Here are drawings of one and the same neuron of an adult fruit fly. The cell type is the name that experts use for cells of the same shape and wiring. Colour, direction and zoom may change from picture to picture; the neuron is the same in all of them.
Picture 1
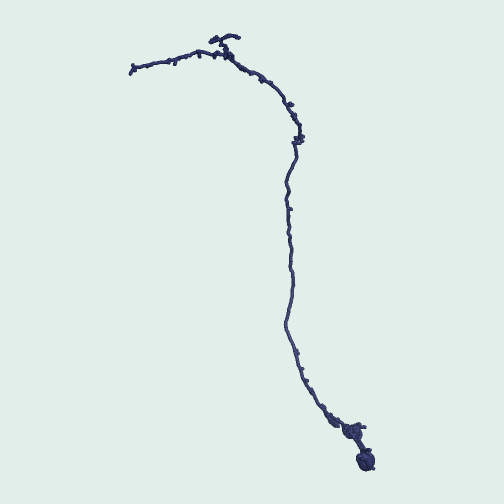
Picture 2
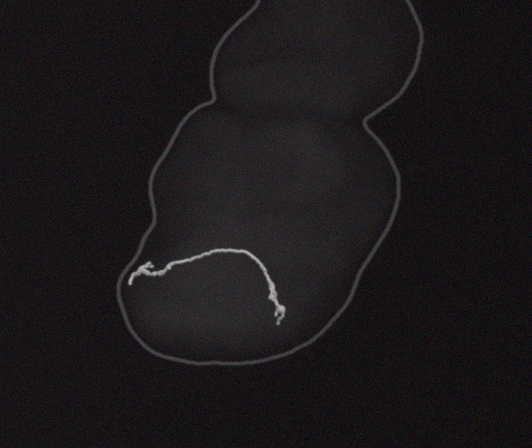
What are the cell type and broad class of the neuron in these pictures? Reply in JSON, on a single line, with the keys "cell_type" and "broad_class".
{"cell_type": "s-LNv", "broad_class": "visual projection neuron"}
